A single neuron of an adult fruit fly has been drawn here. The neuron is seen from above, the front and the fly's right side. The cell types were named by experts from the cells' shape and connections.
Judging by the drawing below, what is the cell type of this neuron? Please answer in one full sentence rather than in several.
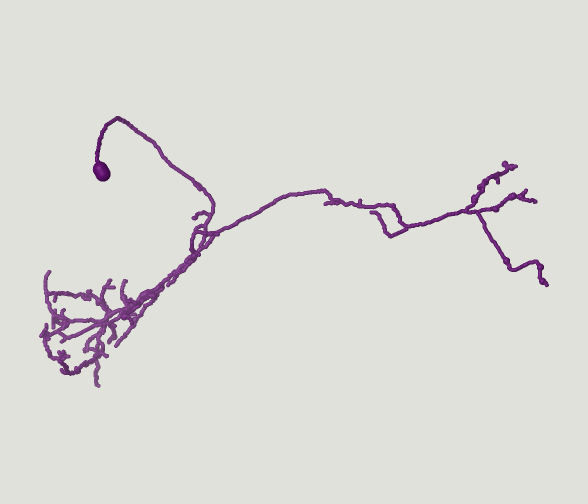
This neuron is recognized as the cell type LHPD2c6.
